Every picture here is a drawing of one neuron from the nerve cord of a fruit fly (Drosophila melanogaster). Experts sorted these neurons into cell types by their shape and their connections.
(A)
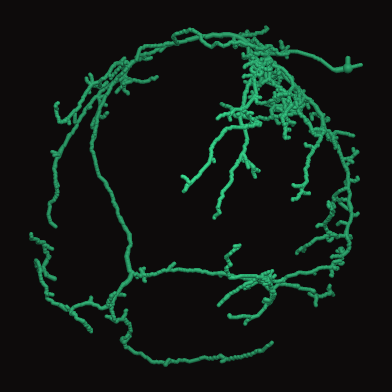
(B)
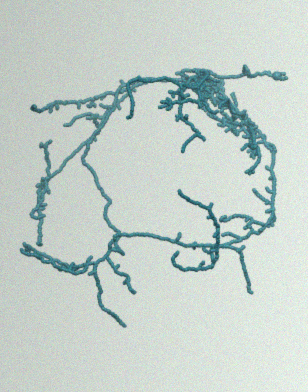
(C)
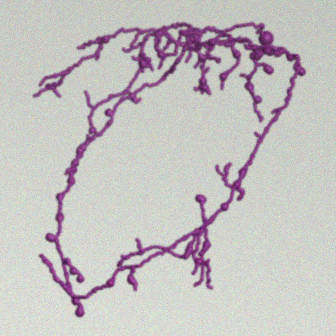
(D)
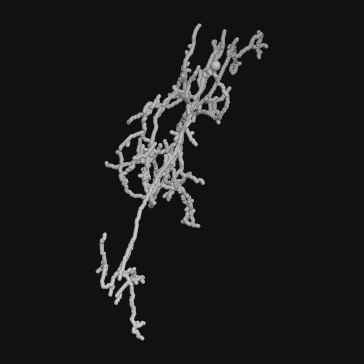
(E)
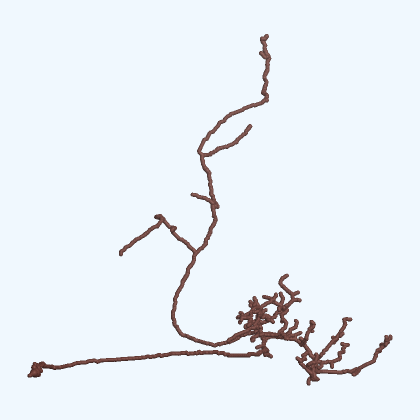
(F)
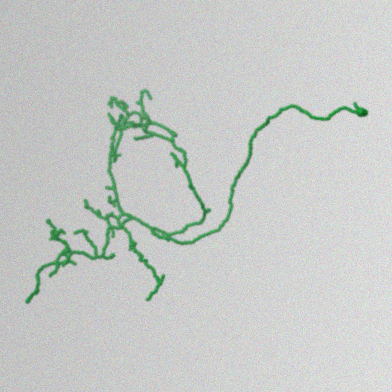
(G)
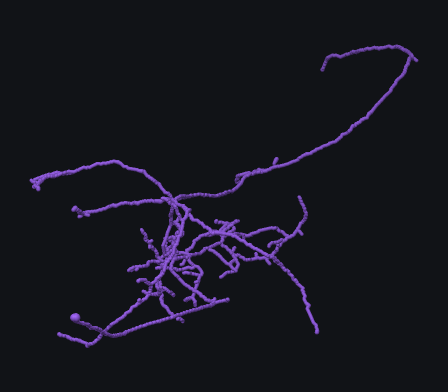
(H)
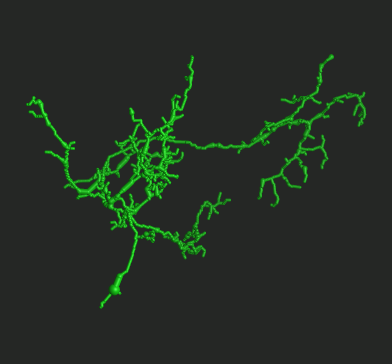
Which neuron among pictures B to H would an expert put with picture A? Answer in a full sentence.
The neuron in picture B is of the same cell type.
